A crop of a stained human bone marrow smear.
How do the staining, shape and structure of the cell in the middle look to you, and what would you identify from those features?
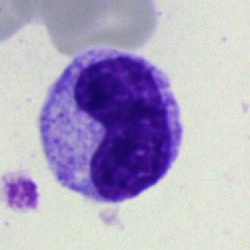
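The nucleus is kidney-shaped, with its indentation facing left, and its chromatin stains dark purple and appears dense. Pale lilac-grey cytoplasm surrounds it, dotted with fine purple granules. The cell is a metamyelocyte.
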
